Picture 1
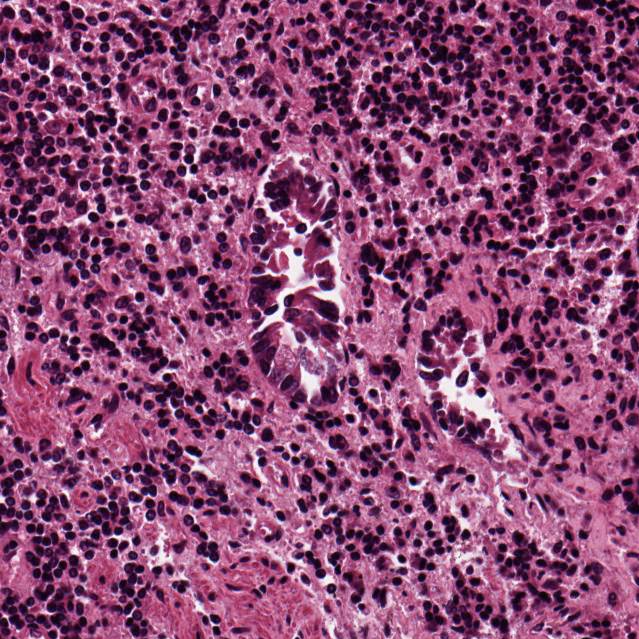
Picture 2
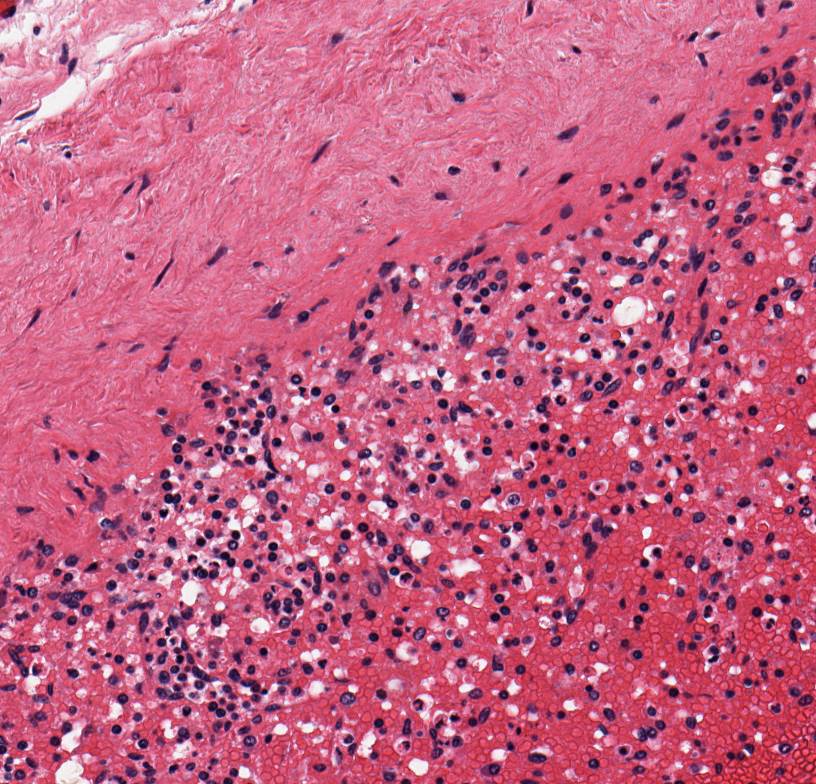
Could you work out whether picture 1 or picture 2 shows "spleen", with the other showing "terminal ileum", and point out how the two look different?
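Let's sort them out: picture 1 is the terminal ileum, and picture 2 is the spleen. In picture 1, look at the glands, where columnar epithelial cells line a narrow, slit-like lumen. Most of the infiltrating cells have round, dark-staining nuclei with scant cytoplasm. Now turn to picture 2, where dense pink fibrous tissue fills the upper left and meets a cellular, blood-filled area in the lower right along a diagonal border. Near that border the collagen fibres run roughly parallel to it. Closely packed red blood cells form the background of the lower right, and small cells with round, dark nuclei and scant cytoplasm crowd most toward the lower left of the cellular area.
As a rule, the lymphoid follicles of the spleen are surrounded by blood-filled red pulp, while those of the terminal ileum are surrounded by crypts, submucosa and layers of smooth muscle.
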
